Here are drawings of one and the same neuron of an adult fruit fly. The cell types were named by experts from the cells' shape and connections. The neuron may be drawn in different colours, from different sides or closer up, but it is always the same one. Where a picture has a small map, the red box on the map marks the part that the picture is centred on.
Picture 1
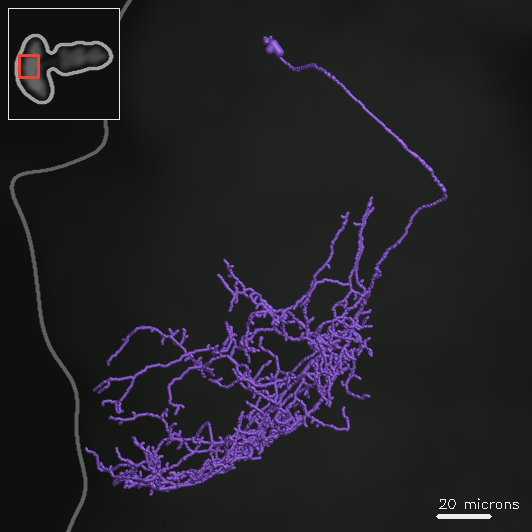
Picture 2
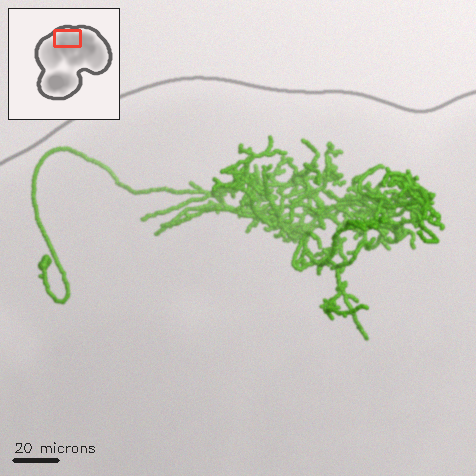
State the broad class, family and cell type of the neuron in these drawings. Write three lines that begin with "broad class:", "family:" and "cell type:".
broad class: central-brain intrinsic neuron
family: hemilineage SLPav2
cell type: SMP010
